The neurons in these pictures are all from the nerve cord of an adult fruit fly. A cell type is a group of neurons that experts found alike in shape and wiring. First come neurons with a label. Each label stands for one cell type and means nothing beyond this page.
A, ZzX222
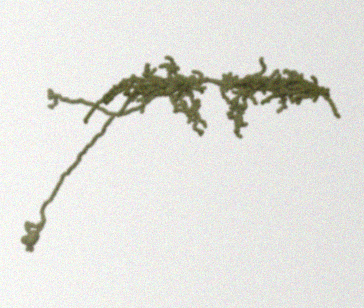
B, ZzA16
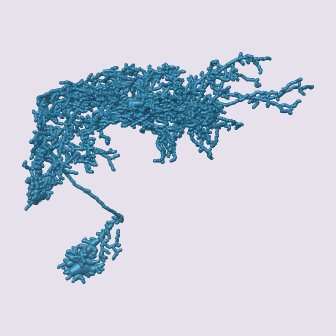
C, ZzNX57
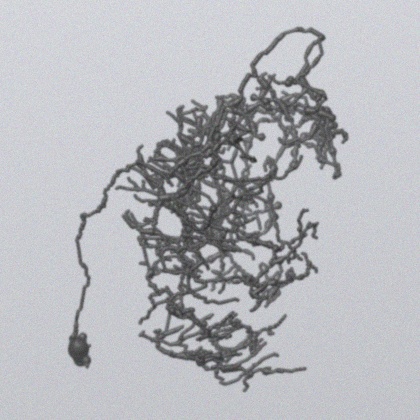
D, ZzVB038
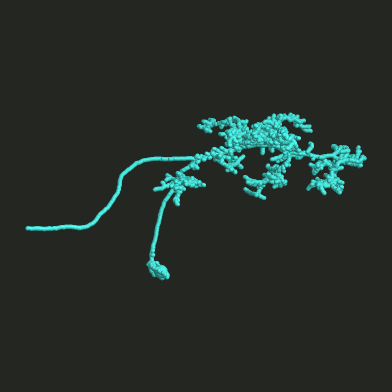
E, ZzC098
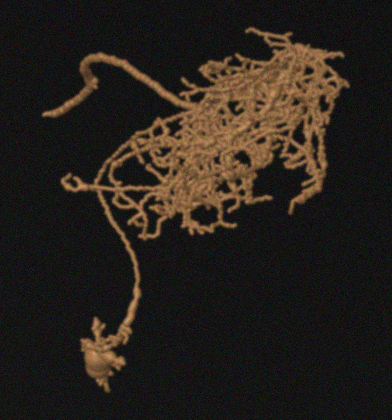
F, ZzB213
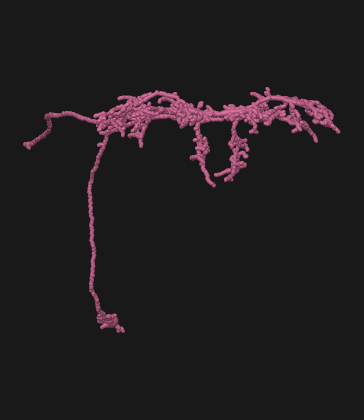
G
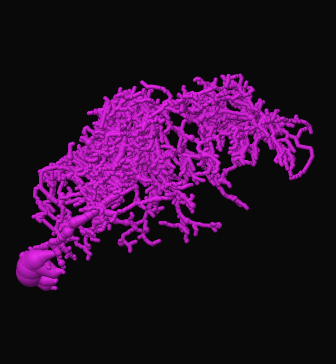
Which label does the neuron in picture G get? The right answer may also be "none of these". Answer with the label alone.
ZzNX57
